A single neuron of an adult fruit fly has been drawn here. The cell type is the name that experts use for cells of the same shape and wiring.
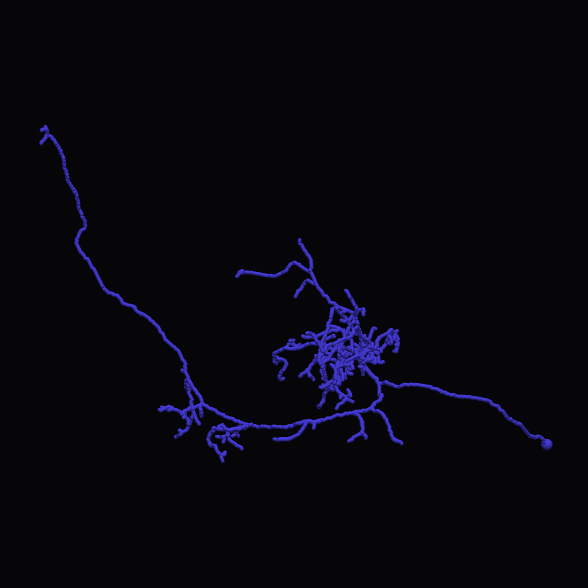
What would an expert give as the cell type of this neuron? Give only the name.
CL055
